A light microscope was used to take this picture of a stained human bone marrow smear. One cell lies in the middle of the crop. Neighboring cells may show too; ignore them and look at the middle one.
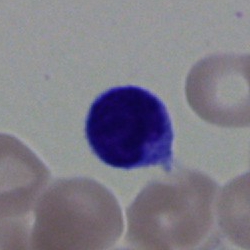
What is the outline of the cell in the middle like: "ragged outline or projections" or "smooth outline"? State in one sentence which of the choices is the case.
It is a rough edge that this cell shows.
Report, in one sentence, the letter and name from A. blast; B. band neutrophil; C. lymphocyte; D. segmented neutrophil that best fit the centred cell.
The central cell is a lymphocyte, which makes option C the right answer.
